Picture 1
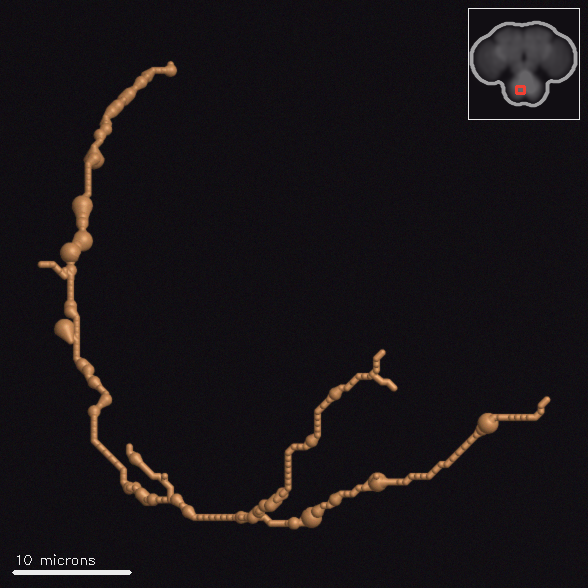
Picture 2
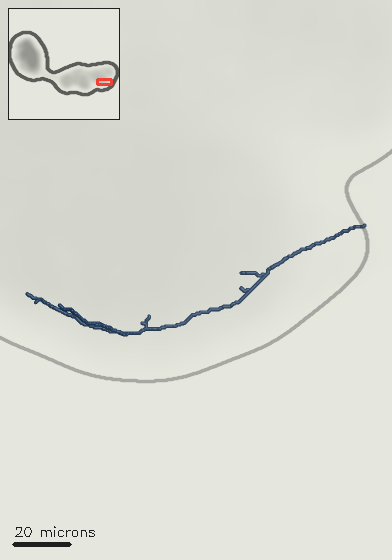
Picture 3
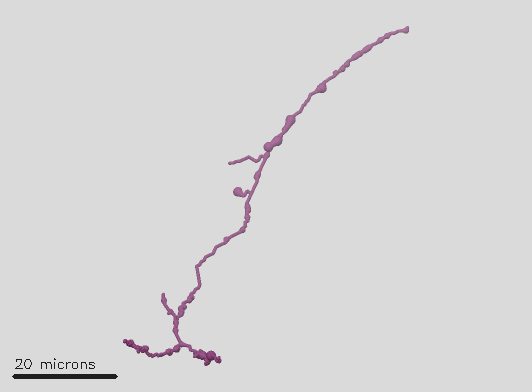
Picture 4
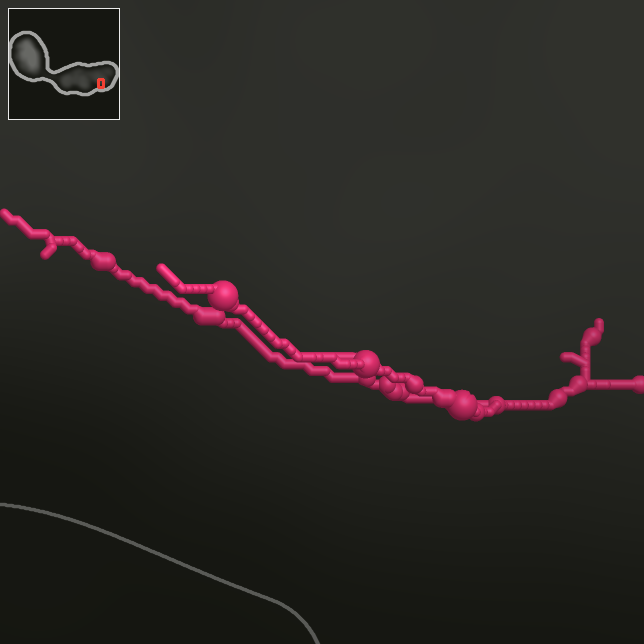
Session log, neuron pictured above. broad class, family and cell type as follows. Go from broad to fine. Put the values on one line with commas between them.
sensory neuron entering the nerve cord, class mechanosensory tactile, SNta42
